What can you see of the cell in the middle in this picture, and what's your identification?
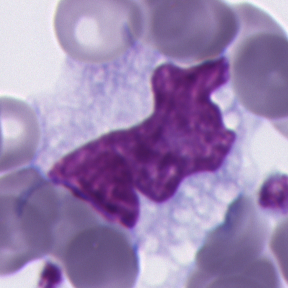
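Several notches mark the outline of the irregular, folded nucleus. Many small pale vacuoles give the cytoplasm a foamy look, and no coarse or brightly coloured granules are seen in it. The cell outline is irregular, not round. It is a monocyte.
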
